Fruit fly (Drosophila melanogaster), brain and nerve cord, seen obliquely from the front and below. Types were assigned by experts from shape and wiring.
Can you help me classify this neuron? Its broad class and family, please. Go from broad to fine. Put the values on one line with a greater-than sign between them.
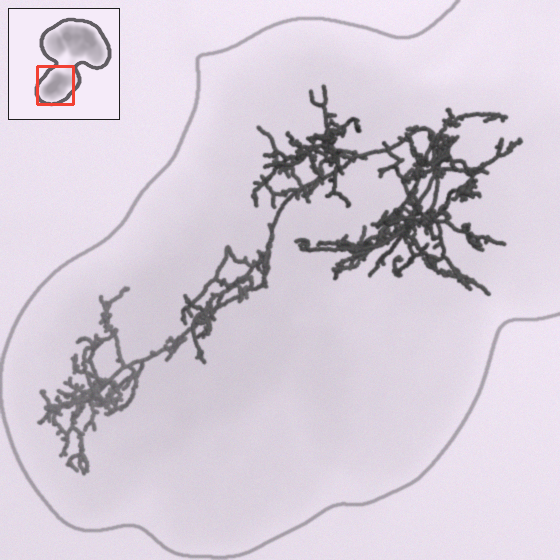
nerve-cord intrinsic neuron > hemilineage 10B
